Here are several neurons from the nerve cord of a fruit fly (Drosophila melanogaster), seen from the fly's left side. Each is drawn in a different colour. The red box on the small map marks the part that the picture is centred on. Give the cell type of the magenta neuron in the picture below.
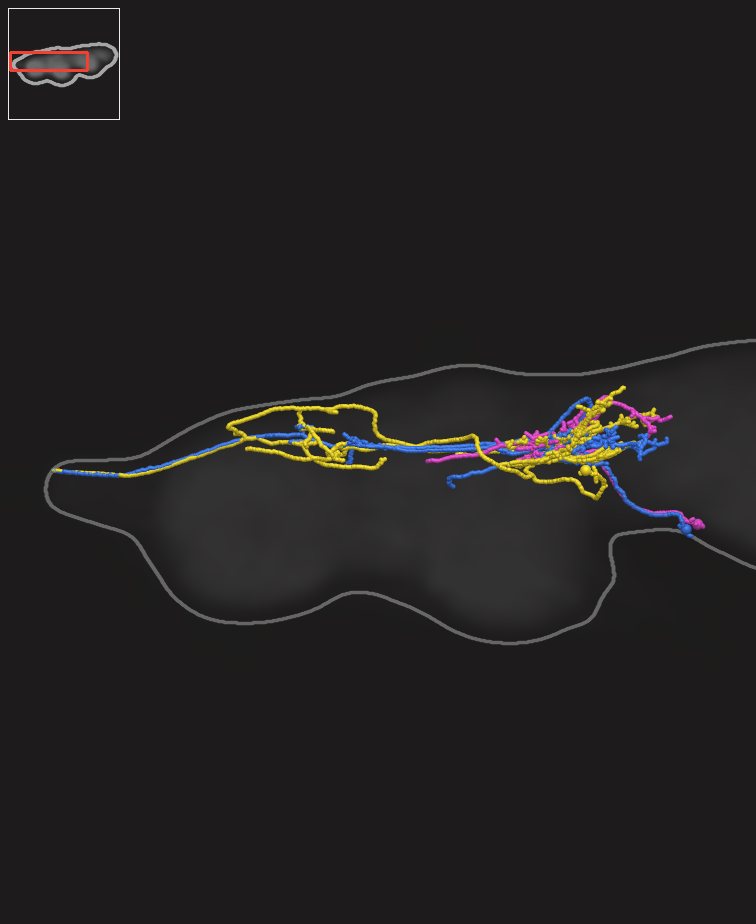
IN02A052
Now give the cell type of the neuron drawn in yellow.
ANXXX171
